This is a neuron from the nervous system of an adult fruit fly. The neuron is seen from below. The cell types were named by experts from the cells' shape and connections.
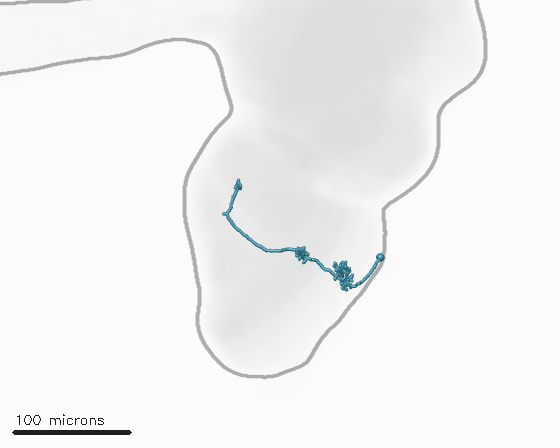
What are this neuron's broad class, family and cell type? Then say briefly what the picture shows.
This is an optic-lobe intrinsic neuron. The family is Tm. The cell type is Tm6. It lies in the brain. By the scale bar it is about 140 microns wide in this view.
